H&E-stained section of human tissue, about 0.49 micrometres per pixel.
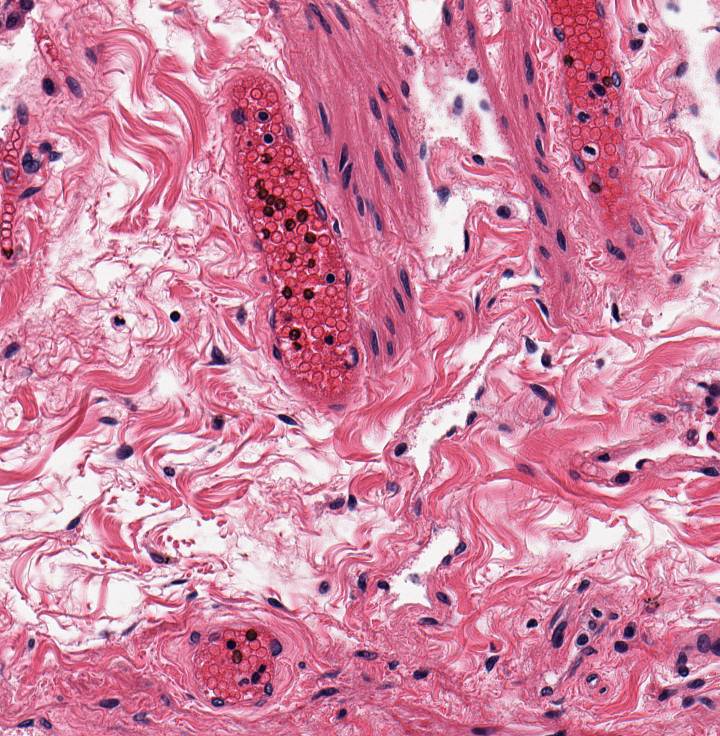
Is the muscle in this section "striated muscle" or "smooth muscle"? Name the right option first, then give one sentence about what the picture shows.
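Smooth muscle. A band of smooth muscle with elongated cigar-shaped nuclei lies in the upper centre of the field.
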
